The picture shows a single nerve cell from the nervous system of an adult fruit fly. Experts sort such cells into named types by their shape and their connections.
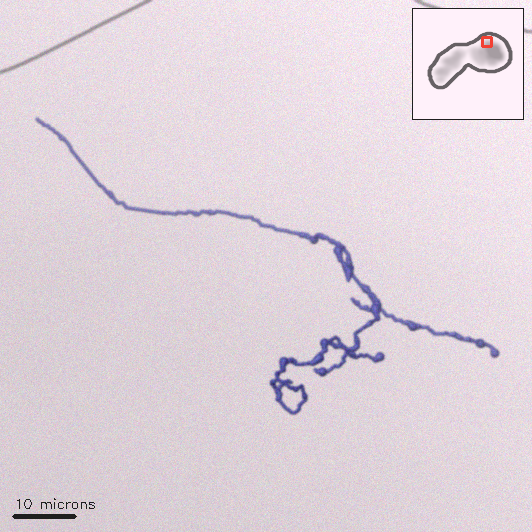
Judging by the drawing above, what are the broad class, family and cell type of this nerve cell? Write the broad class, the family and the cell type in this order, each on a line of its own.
sensory neuron entering the brain
class mechanosensory
TPMN1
